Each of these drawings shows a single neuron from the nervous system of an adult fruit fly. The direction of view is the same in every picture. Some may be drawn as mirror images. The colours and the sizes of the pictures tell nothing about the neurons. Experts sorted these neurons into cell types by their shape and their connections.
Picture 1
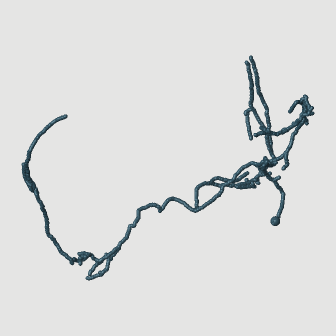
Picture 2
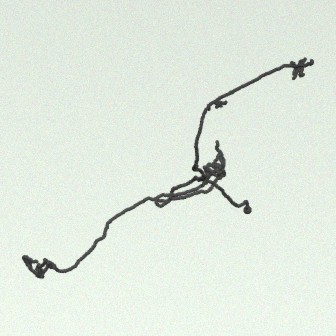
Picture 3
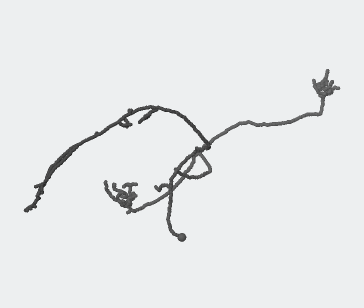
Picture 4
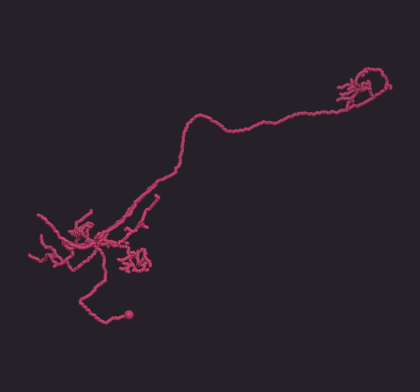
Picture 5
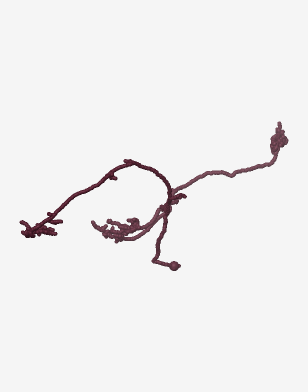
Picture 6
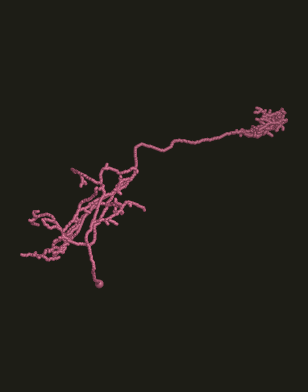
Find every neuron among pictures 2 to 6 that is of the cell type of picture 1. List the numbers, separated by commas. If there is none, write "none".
none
